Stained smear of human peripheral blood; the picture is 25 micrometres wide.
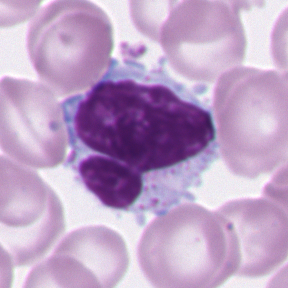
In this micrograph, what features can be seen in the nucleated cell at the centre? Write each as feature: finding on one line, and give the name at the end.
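Nucleus: two lobes, a large upper one and a smaller one at the lower left.
Nuclear size: about 12 by 11 micrometres.
Chromatin: dark purple and coarsely clumped, with small paler patches.
Cytoplasm: pale bluish-grey, its rim widest at the lower right of the cell.
Cell: large granular lymphocyte.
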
